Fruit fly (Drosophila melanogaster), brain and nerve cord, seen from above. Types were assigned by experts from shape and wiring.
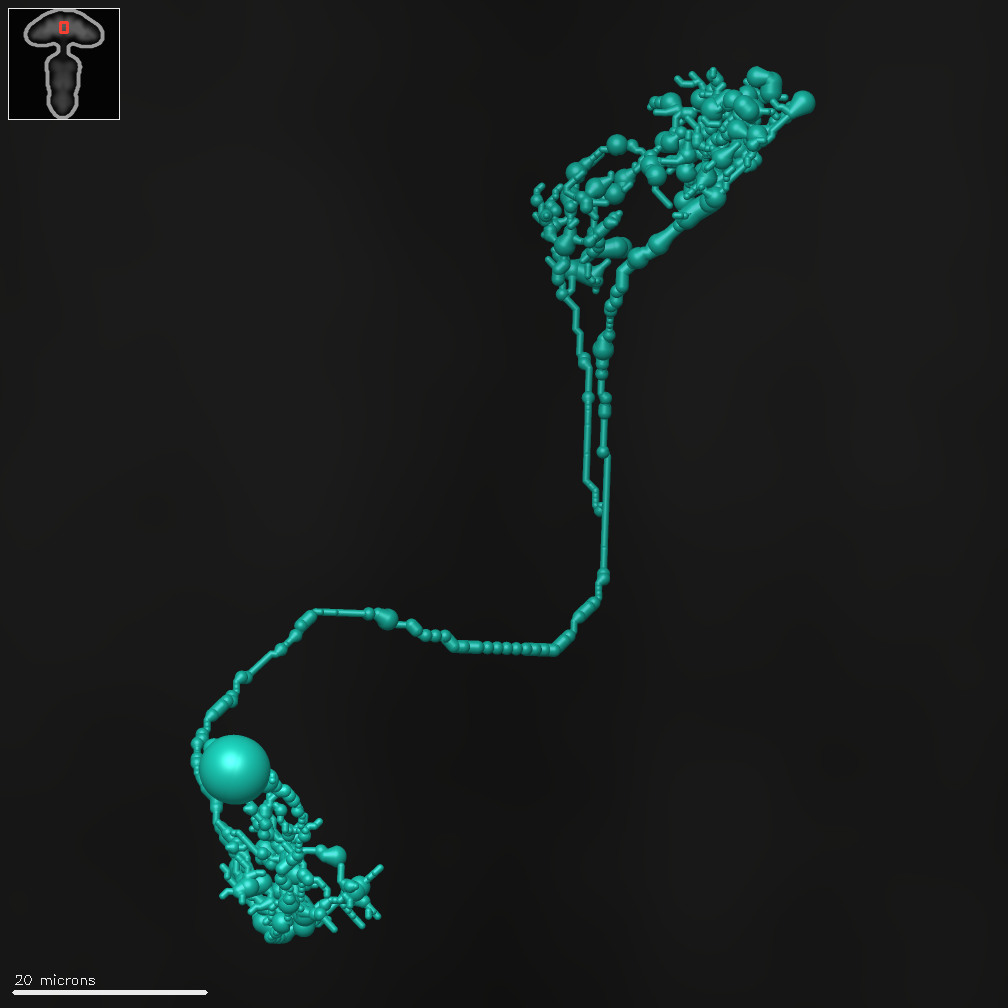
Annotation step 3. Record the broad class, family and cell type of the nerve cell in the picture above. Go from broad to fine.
central-brain intrinsic neuron; class CX; PEN_b(PEN2)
